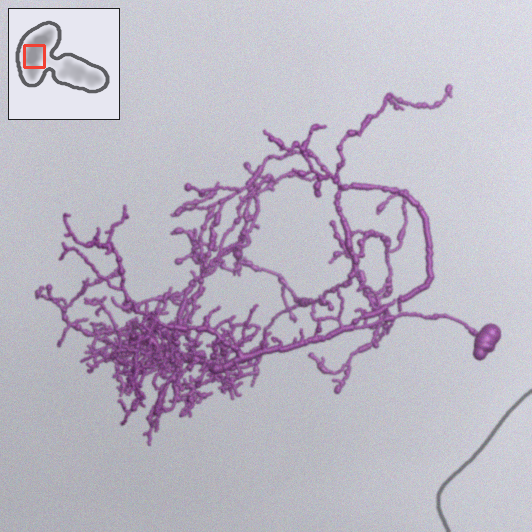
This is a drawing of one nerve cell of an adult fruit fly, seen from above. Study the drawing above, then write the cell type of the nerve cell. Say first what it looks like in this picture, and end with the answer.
It is in the brain and does not reach the nerve cord. In this view it is wider than it is tall. Its broad class is central-brain intrinsic neuron. It is of cell type PVLP149.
